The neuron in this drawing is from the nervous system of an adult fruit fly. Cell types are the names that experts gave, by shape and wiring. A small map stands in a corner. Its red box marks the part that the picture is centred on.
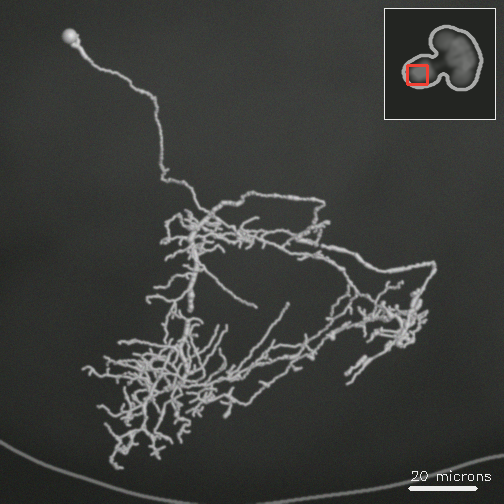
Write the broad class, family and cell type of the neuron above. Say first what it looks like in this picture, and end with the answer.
The cell body can be seen at the upper left of the picture. By the scale bar it is about 130 microns tall in this view. It is a nerve-cord intrinsic neuron. The family is hemilineage 26X. The cell type is IN26X003.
